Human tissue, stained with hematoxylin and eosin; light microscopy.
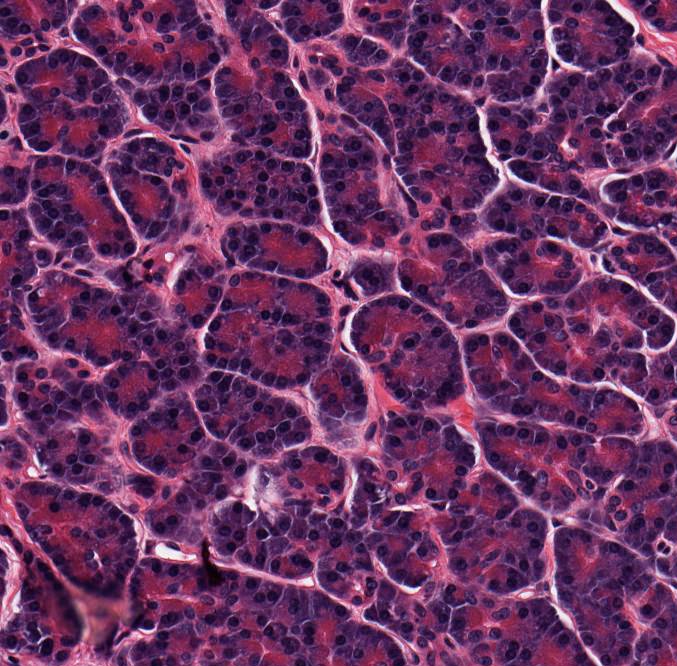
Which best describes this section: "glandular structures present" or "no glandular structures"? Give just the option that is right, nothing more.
Glandular structures present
